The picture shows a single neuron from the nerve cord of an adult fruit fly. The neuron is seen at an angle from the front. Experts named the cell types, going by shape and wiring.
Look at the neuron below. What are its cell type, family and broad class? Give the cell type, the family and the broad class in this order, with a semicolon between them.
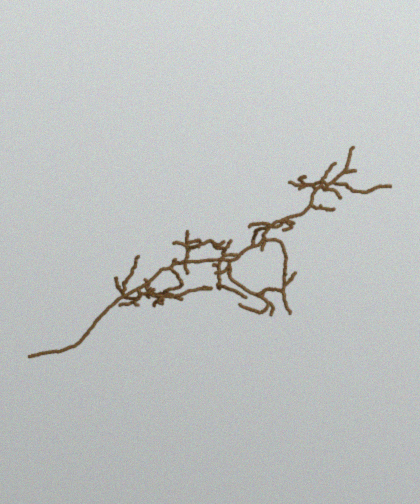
DNpe055; DNpe; descending neuron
